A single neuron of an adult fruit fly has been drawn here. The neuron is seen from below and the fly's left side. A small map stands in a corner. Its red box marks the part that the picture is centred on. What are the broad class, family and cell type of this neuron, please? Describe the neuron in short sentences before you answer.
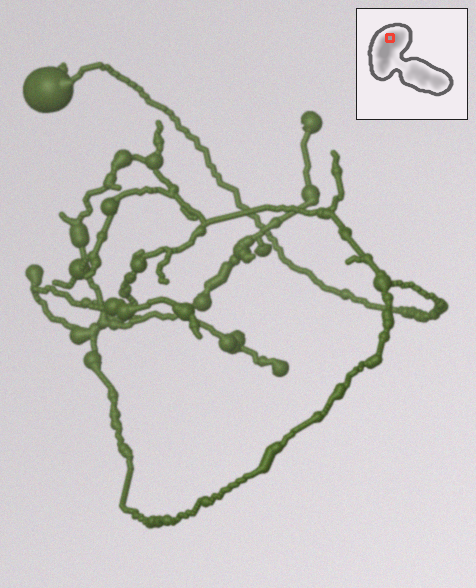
It is in the brain and does not reach the nerve cord. In this view it is about as wide as it is tall. It is a central-brain intrinsic neuron. Its family is hemilineage SMPpd1. Its cell type is SMP352.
